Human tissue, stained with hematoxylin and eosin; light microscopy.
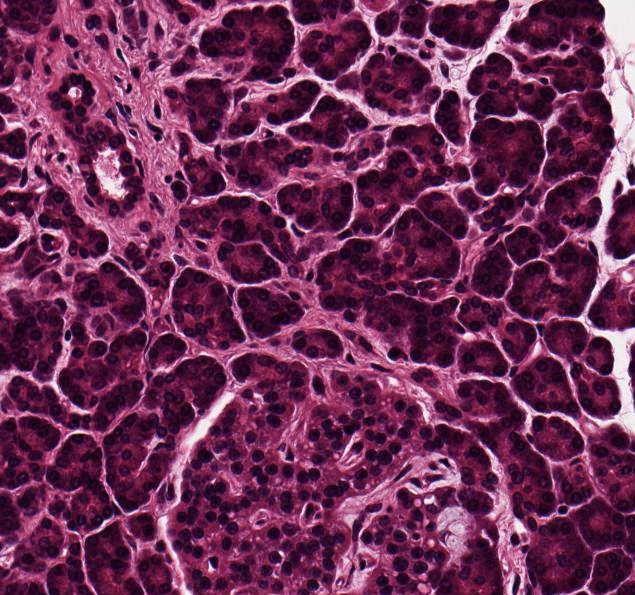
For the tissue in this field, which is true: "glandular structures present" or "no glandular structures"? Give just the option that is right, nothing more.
Glandular structures present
